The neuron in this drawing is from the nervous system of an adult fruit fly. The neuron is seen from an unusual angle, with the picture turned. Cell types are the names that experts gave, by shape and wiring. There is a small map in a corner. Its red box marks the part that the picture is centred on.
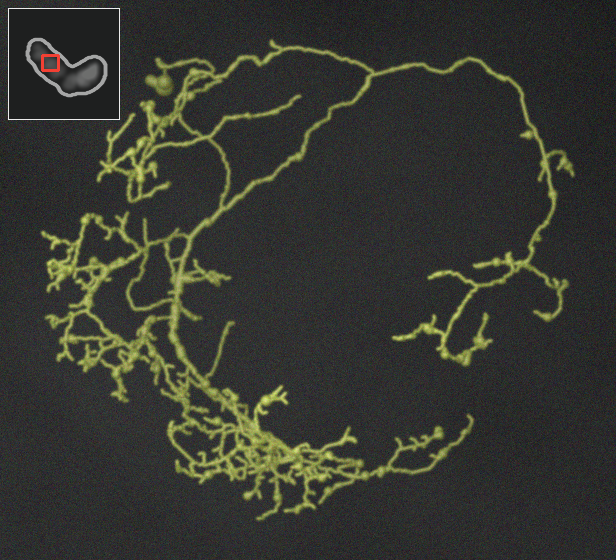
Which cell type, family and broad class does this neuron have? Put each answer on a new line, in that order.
IN03A076
hemilineage 03A
nerve-cord intrinsic neuron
